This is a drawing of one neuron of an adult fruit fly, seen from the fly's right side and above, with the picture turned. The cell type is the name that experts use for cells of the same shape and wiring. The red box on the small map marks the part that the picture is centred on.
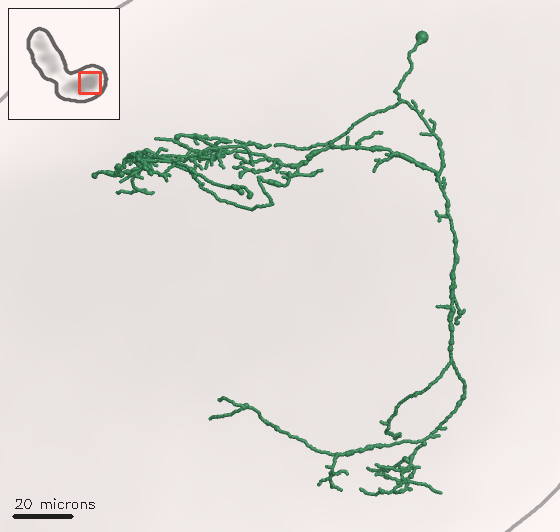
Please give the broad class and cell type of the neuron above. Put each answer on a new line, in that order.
central-brain intrinsic neuron
ATL036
